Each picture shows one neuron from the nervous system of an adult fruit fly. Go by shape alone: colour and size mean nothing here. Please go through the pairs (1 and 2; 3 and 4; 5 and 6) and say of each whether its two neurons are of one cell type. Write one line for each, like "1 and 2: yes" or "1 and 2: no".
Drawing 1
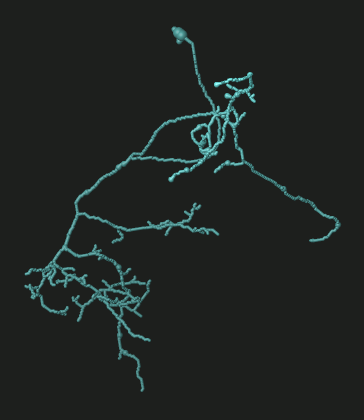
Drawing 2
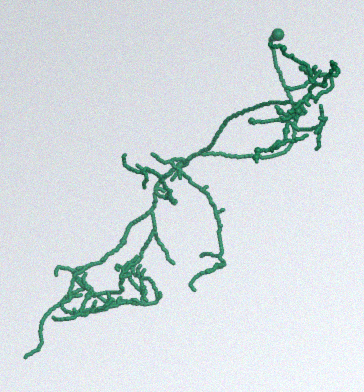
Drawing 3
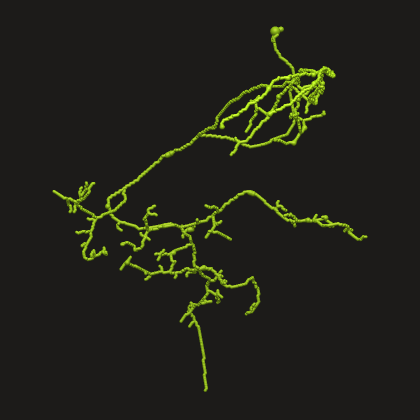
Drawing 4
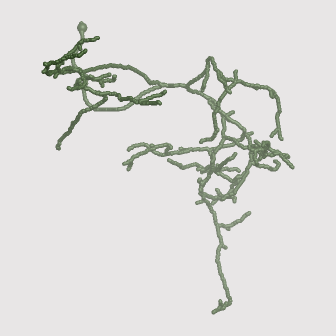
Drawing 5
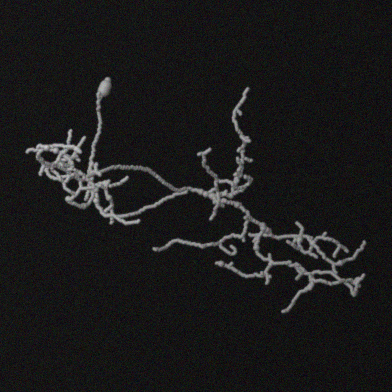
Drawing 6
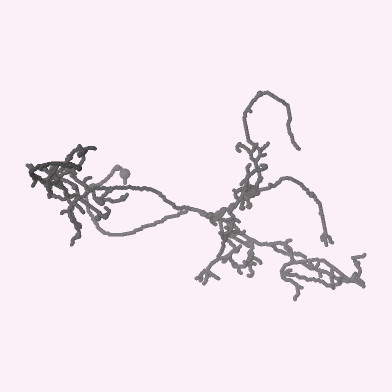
1 and 2: yes
3 and 4: no
5 and 6: yes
